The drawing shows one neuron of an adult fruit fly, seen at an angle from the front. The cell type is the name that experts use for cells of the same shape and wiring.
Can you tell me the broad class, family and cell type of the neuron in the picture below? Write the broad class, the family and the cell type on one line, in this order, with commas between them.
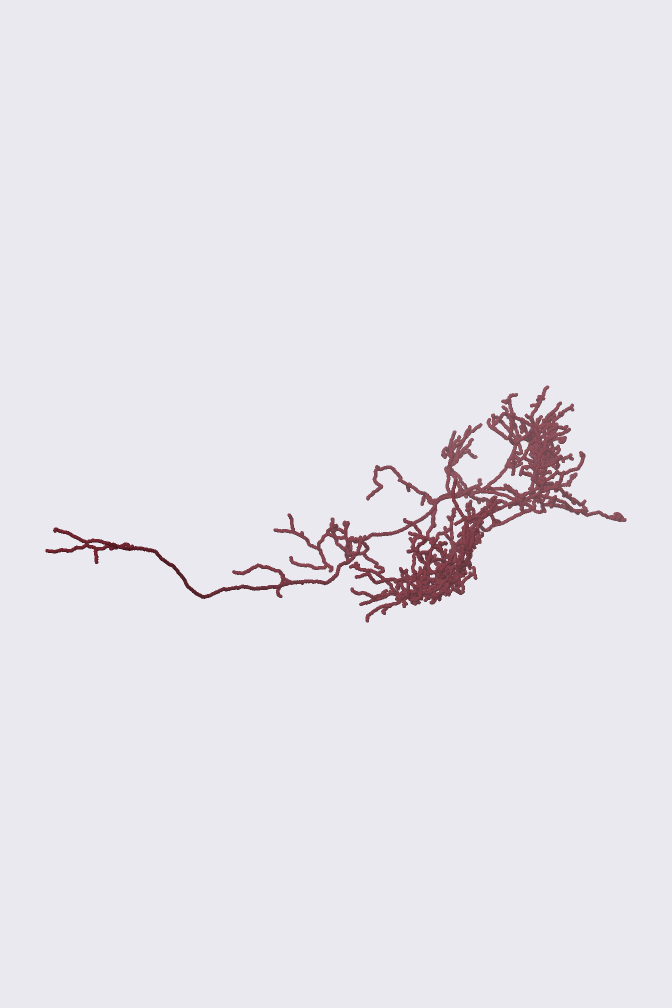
ascending neuron, hemilineage 08B, AN08B005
